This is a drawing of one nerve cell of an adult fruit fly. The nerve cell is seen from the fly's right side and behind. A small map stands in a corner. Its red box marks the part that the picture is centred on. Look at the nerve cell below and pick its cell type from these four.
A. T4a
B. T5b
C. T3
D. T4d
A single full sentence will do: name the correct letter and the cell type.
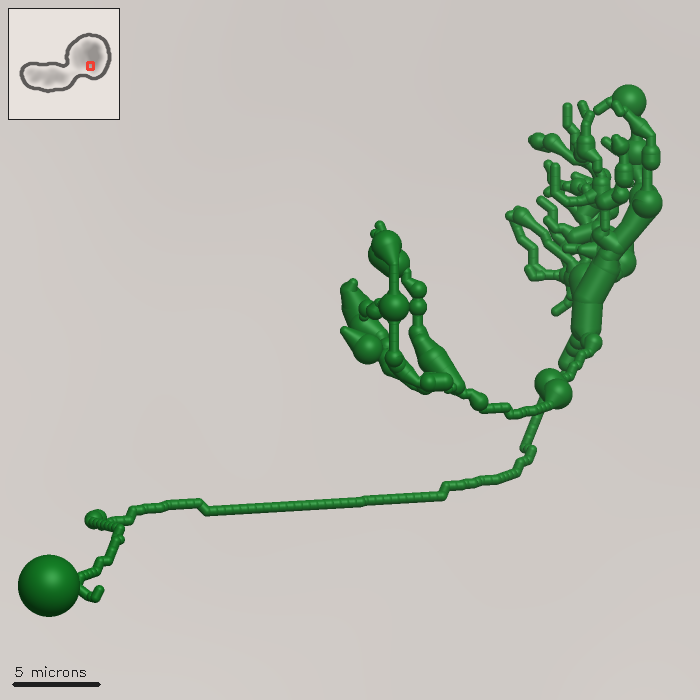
Option B names T5b, the type of cell that the nerve cell is.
